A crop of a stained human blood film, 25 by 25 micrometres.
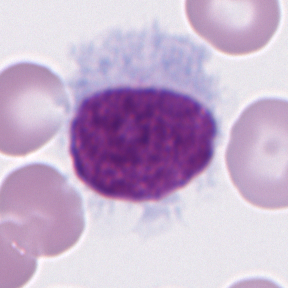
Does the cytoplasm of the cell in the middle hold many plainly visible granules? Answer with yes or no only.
No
